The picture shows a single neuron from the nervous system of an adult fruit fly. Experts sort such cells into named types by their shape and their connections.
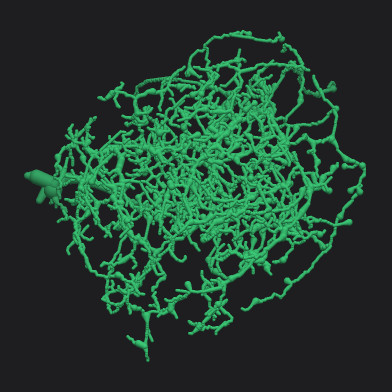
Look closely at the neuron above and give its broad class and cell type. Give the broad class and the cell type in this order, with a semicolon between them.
central-brain intrinsic neuron; AVLP216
